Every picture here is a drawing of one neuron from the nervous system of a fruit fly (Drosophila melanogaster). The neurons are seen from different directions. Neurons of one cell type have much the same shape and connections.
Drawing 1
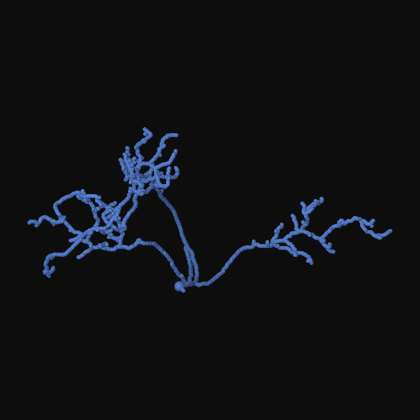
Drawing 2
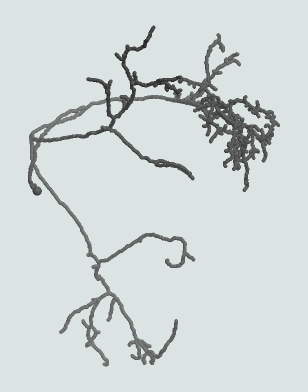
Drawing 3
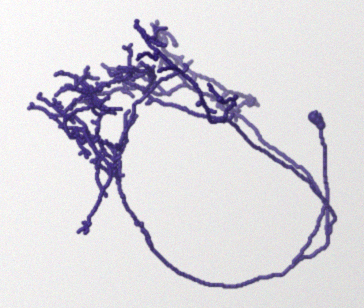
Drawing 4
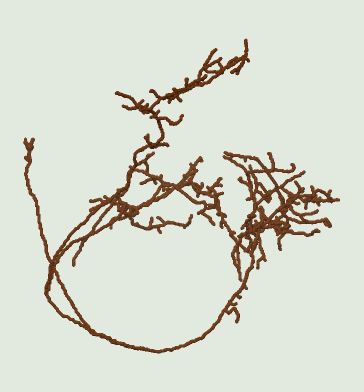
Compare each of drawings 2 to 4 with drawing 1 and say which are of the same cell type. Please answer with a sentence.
Drawing 4 is of the same cell type.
